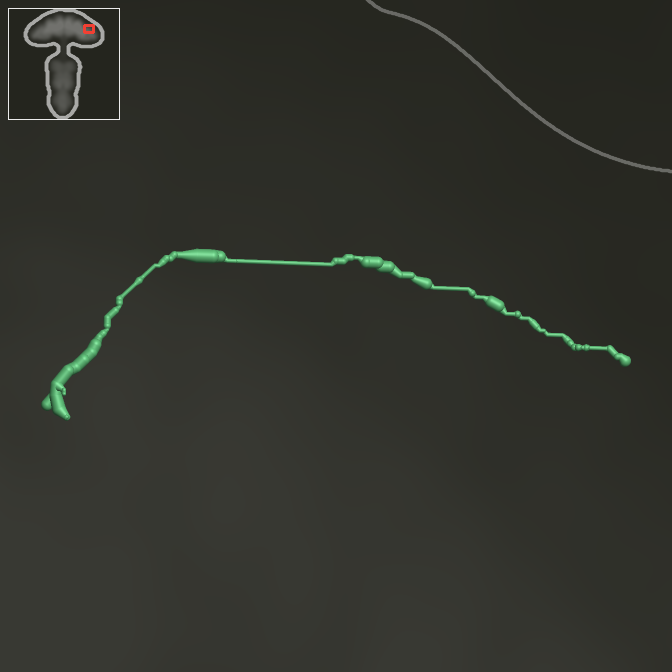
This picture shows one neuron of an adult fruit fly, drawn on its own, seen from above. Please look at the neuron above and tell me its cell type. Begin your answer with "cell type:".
cell type: R7y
